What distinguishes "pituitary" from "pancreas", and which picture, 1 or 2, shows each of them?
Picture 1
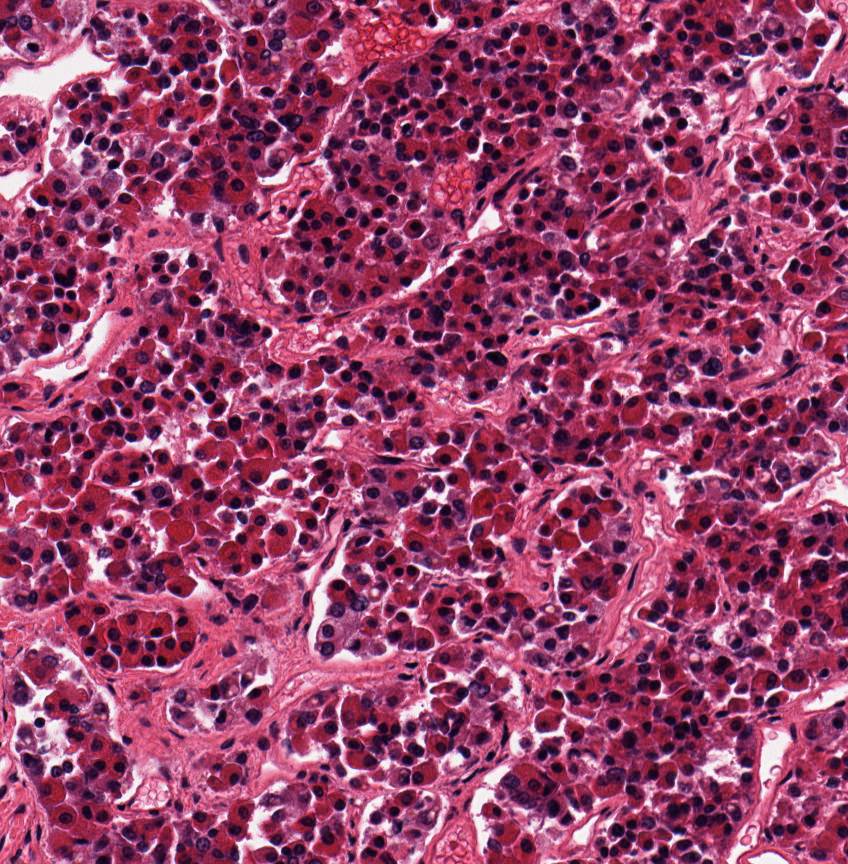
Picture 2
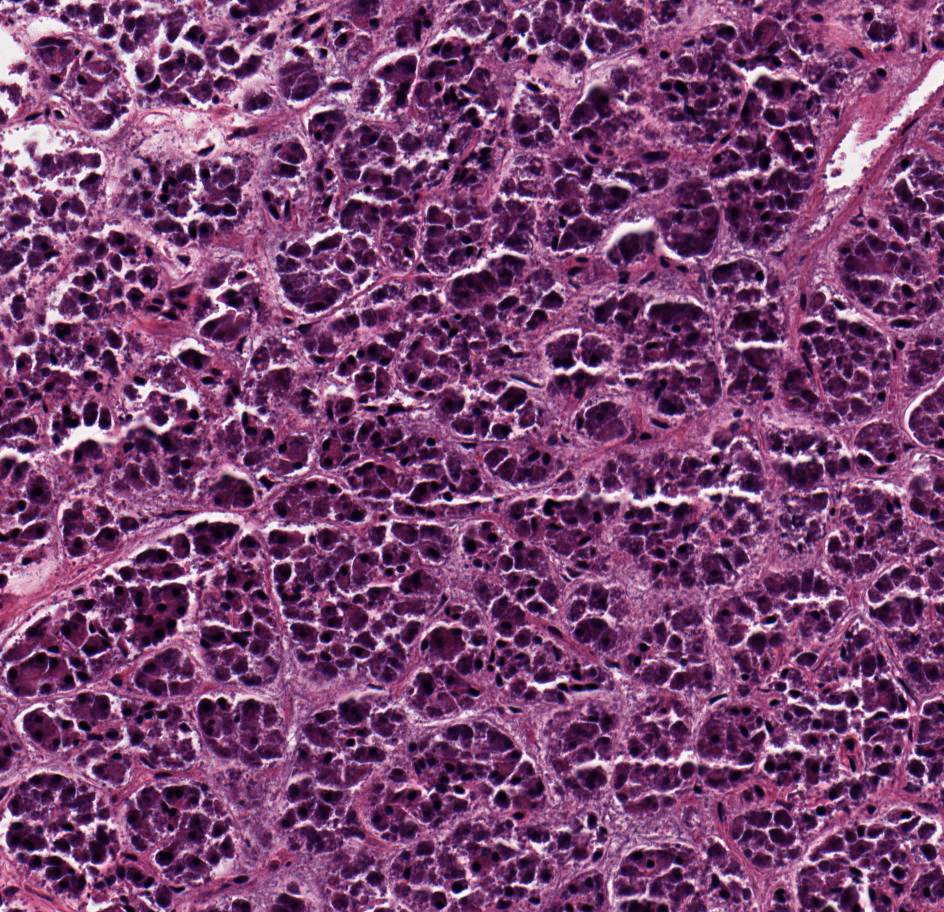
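So, picture 1 is pituitary and picture 2 is pancreas. In the first I see cells in nests and cords between thin fibrous septa, many with abundant deep red cytoplasm, some paler purple, their nuclei round, dark, mostly single. In the second, a branching network of fine pink septa with few cells divides the tissue into many small lobules. Inside them, deep purple cells form small rounded clusters with narrow clear gaps, so the lobules look darker than the septa.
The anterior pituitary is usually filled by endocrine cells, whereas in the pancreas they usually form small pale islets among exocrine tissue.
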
